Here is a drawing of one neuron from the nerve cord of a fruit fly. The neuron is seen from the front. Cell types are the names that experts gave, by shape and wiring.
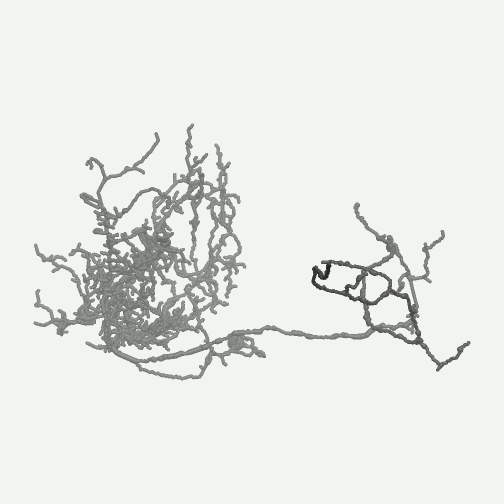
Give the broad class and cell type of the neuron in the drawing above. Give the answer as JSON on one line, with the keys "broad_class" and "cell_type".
{"broad_class": "ascending neuron", "cell_type": "ANXXX145"}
